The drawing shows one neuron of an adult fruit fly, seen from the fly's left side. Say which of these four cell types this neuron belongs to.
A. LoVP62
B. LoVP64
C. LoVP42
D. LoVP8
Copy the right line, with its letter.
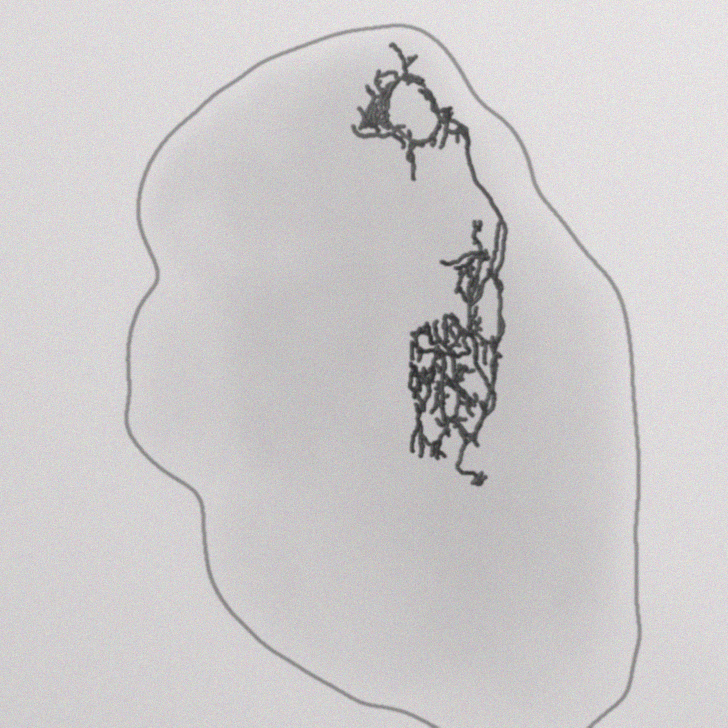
B. LoVP64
